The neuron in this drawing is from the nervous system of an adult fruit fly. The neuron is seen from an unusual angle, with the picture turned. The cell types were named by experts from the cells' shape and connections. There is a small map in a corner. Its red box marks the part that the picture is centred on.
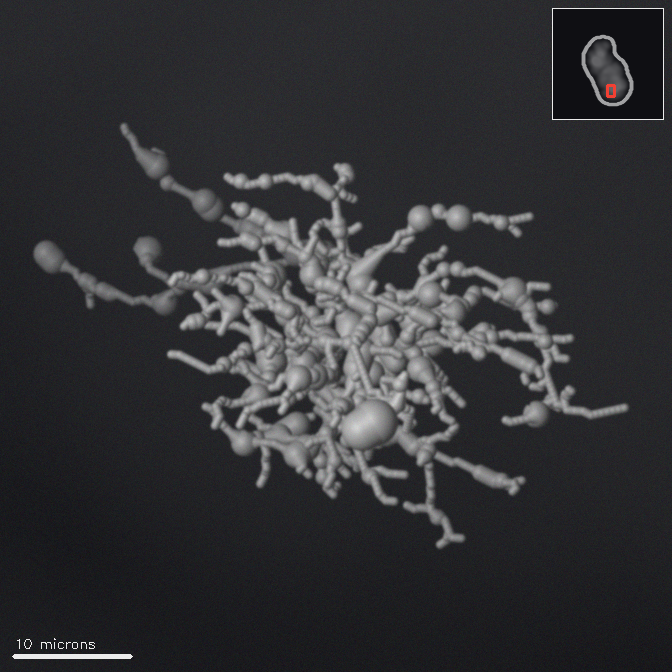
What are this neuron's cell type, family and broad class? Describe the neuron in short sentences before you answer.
From left to right in the picture it spans about 50 microns. Dozens of branch ends can be seen. The cell type is Tlp12. Its family is Tlp. This is an optic-lobe intrinsic neuron.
